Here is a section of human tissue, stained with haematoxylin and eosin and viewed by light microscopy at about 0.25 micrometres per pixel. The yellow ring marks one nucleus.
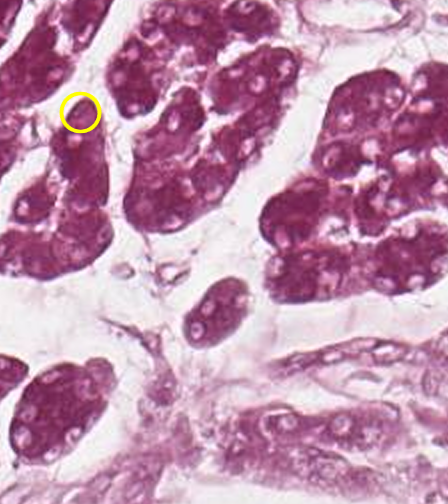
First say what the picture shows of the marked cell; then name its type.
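The cytoplasm is deep purple-magenta and fairly dense, much darker than the pale loose tissue just outside the cluster. The cell sits at the narrow, rounded end of a compact cluster of similar dark cells, and its outer edge borders pale, loosely fibrous tissue. Its borders with the neighbouring cells in the cluster are not sharply drawn, so it blends into them. It is a pancreatic acinar cell.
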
